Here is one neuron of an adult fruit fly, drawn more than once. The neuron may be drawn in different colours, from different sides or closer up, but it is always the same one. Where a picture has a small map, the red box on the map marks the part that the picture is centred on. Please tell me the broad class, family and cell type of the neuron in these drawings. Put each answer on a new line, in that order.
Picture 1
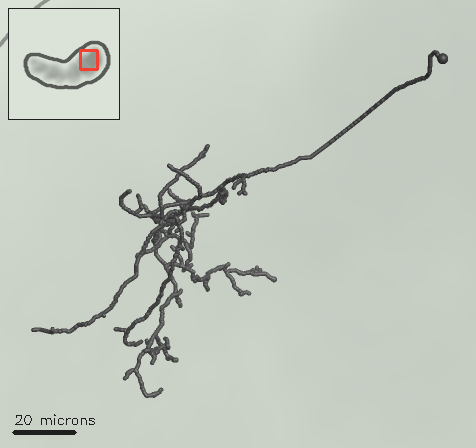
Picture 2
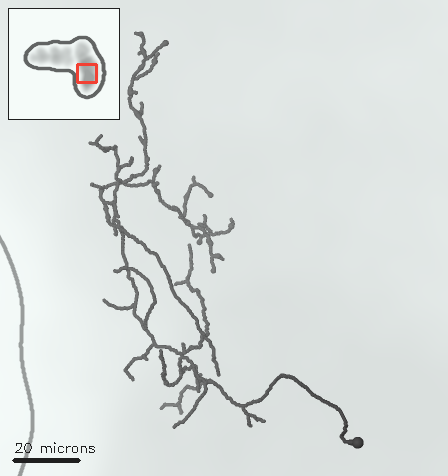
central-brain intrinsic neuron
hemilineage SMPad2
CB4000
